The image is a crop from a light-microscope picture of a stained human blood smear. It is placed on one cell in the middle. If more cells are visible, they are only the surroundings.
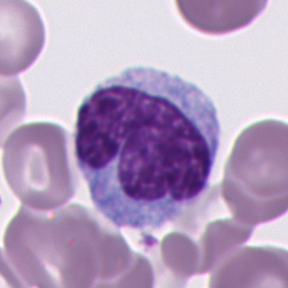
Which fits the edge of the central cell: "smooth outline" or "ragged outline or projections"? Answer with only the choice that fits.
Ragged outline or projections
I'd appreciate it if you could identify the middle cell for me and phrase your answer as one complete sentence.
Among the cells in view, the one in the middle is a monocyte.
